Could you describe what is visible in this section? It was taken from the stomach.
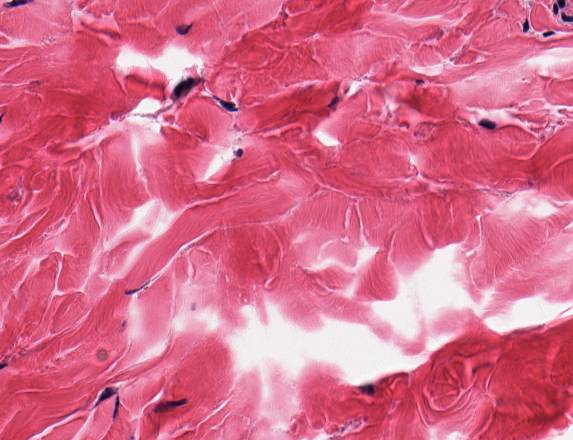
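First, the fibre bundles: they carry fine lengthwise fibrillar lines and have wavy outlines. Next, the nuclei: sparse, small, dark and elongated. Their position comes third: at the edges of bundles and along the clefts between them, not scattered within the fibres. Last, cytoplasm: none can be made out distinctly around the nuclei.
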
